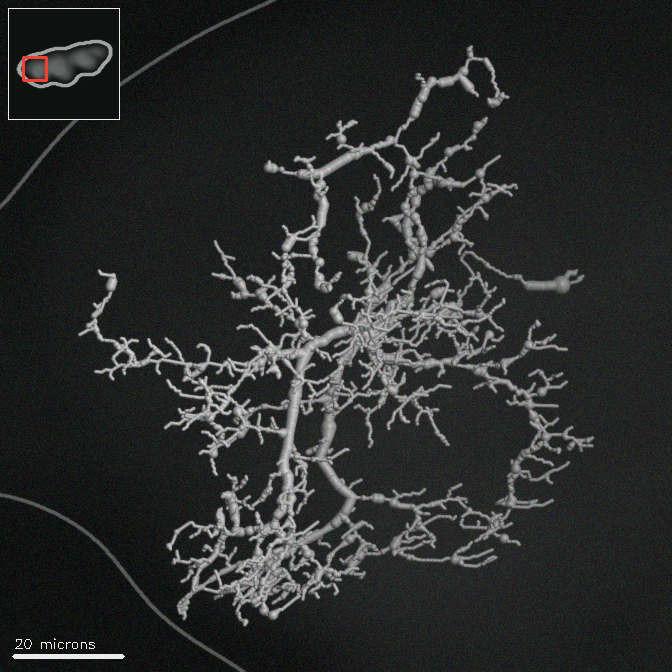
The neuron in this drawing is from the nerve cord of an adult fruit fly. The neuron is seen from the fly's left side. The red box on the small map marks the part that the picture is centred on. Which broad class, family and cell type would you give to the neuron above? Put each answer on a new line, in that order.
nerve-cord intrinsic neuron
hemilineage 20A.22A
IN20A.22A006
